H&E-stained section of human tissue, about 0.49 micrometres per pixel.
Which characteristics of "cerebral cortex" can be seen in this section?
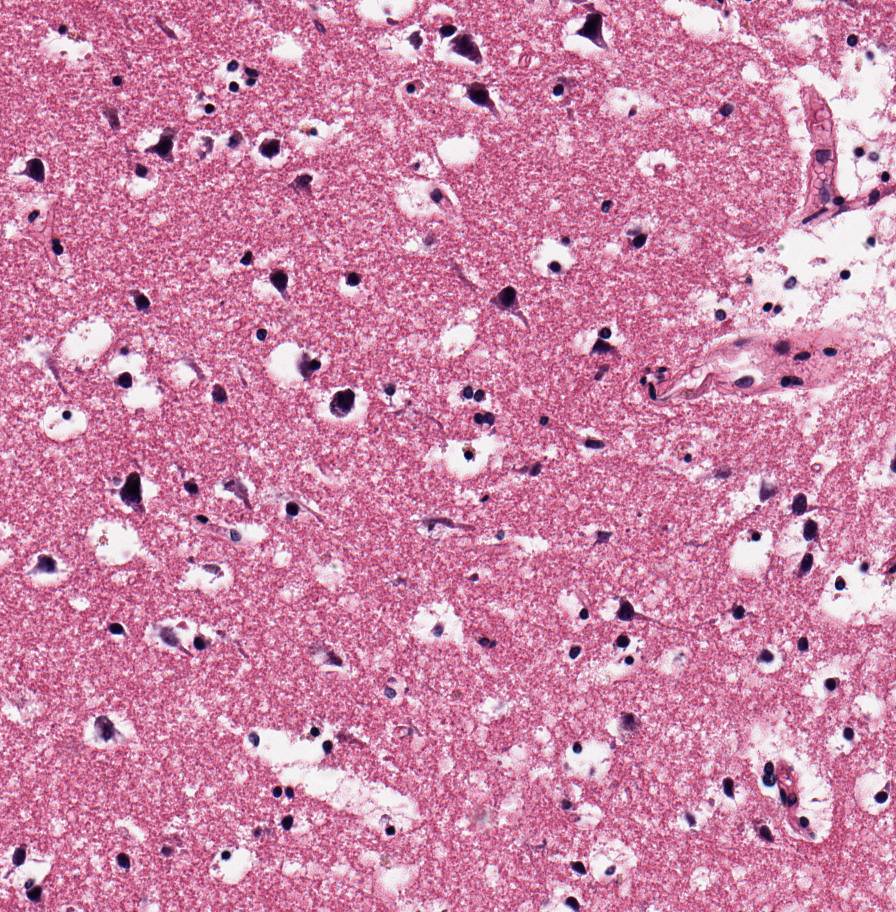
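This section is cerebral cortex. Its background is finely granular and pink, with cells lying singly in it.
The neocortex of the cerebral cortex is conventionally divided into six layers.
Here, small, round, dark-staining nuclei with little visible cytoplasm are scattered evenly, and no organised units are present. A small blood vessel with elongated dark nuclei in its wall crosses the right middle obliquely. No epithelium, glands or fat cells appear anywhere in the field.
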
